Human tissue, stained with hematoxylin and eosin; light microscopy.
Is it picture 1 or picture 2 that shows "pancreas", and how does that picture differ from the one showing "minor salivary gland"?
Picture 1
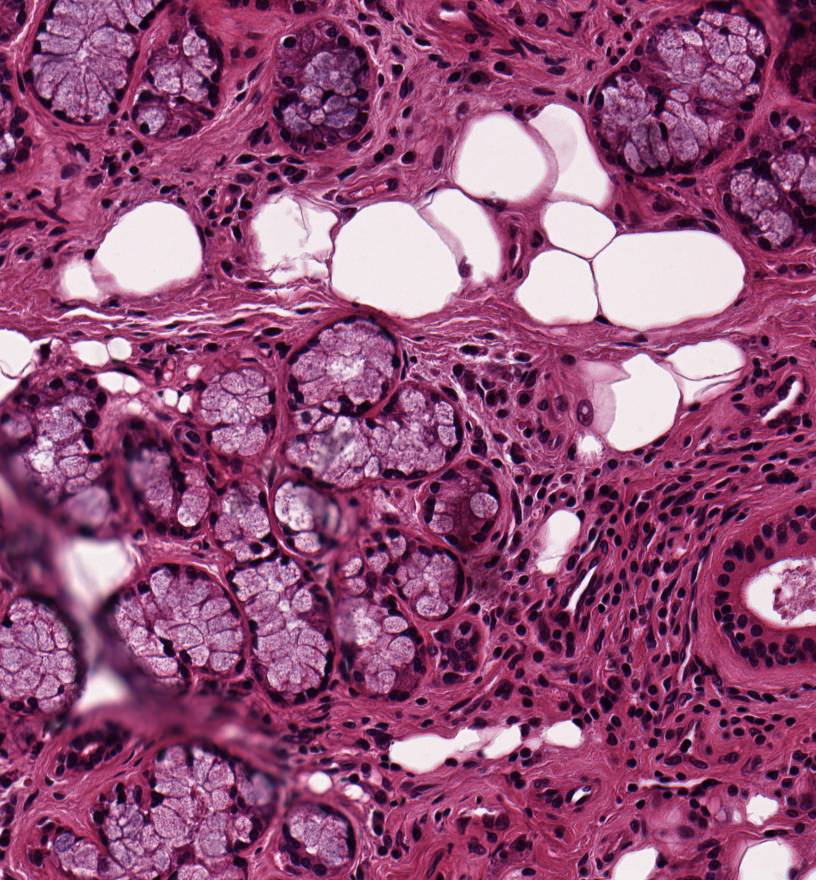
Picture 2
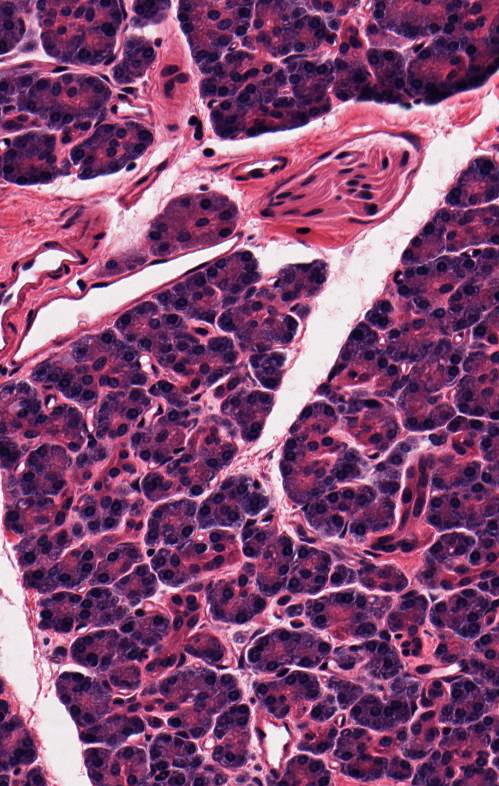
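First, identity: the minor salivary gland is picture 1 and the pancreas is picture 2. Next, layout: rounded clusters of mucous acini fill most of the left half and the upper corners of picture 1, while picture 2 is filled with lobules of closely packed acini between thin pink fibrous septa. Then cytoplasm: pale, foamy and lilac-grey in picture 1; in picture 2, deep purple basally and pinker toward each acinus centre.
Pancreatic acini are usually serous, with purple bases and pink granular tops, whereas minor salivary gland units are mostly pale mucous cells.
Last, nuclei: flattened against the outer edge of each acinus in picture 1, round and dark near the cell base in picture 2.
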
